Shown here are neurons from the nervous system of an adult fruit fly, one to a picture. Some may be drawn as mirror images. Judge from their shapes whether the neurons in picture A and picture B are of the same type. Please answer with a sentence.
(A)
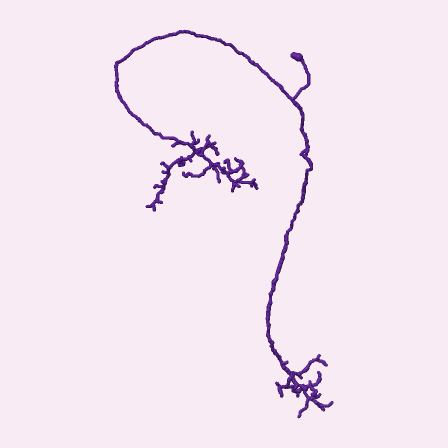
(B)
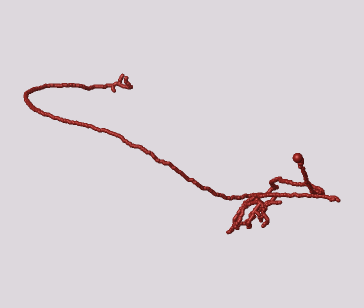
They are of different cell types.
